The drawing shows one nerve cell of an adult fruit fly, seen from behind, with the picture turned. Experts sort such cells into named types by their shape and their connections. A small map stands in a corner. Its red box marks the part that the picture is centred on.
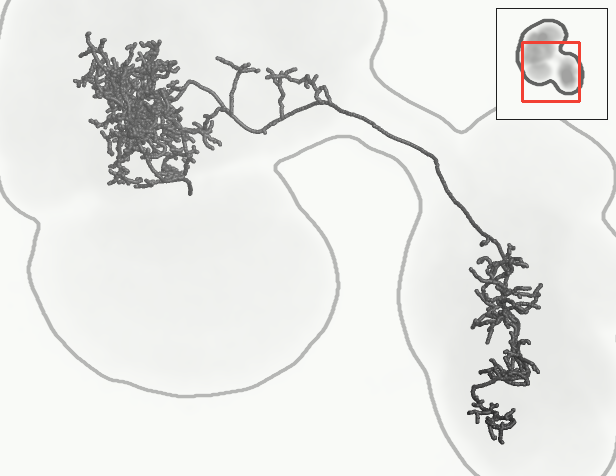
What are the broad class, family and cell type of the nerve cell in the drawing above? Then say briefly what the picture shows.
It is a descending neuron. The family is hemilineage SMPpv2_ventral. It is of cell type DNpe021. Dozens of branch ends can be seen. In this view it is about as wide as it is tall.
